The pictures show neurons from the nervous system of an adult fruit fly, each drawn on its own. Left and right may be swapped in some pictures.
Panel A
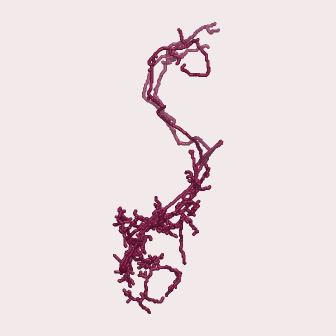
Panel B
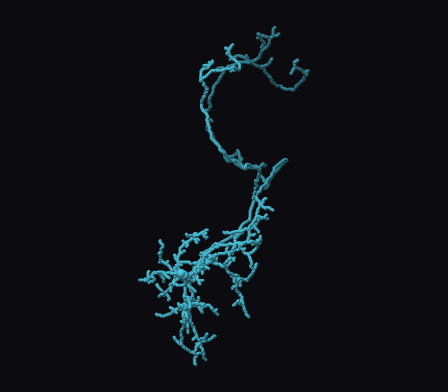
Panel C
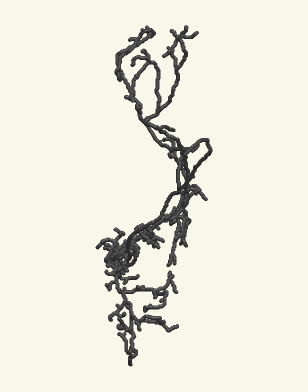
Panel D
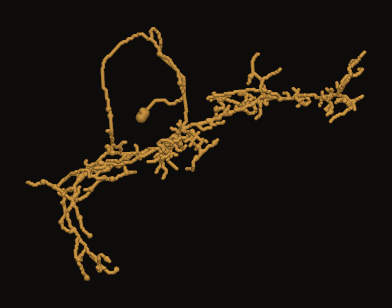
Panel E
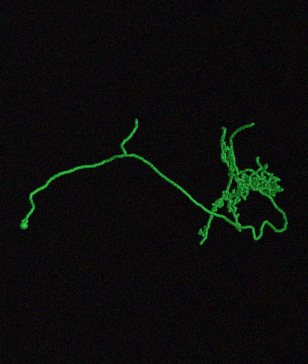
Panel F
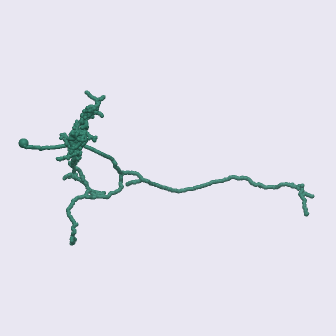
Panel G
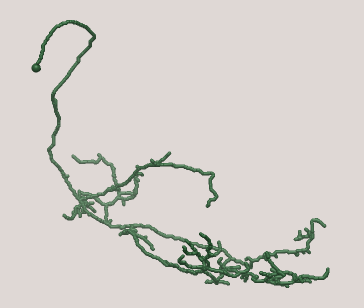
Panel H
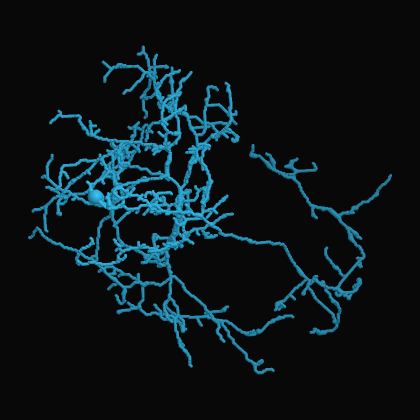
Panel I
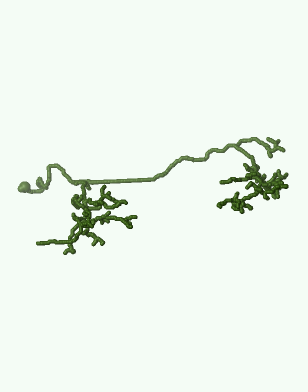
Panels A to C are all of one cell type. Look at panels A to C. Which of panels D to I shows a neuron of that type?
F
